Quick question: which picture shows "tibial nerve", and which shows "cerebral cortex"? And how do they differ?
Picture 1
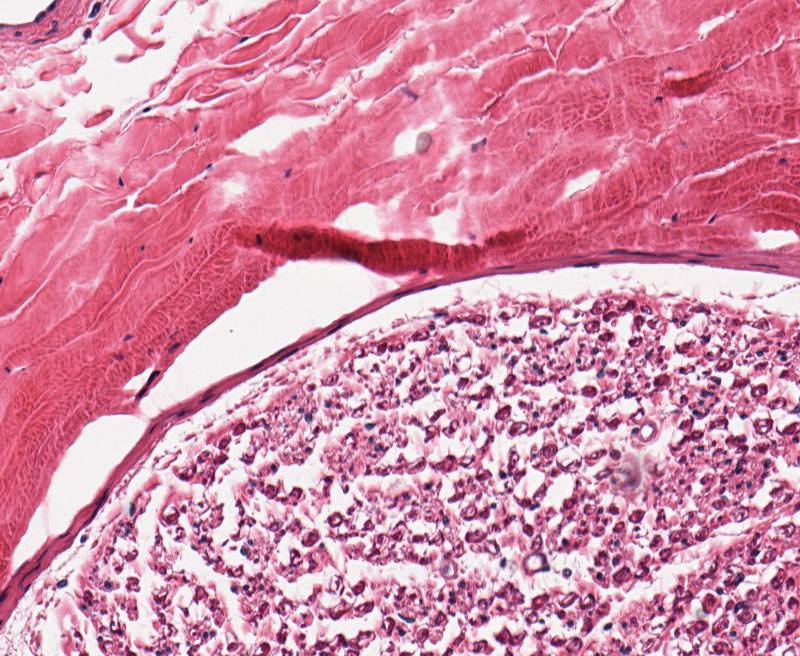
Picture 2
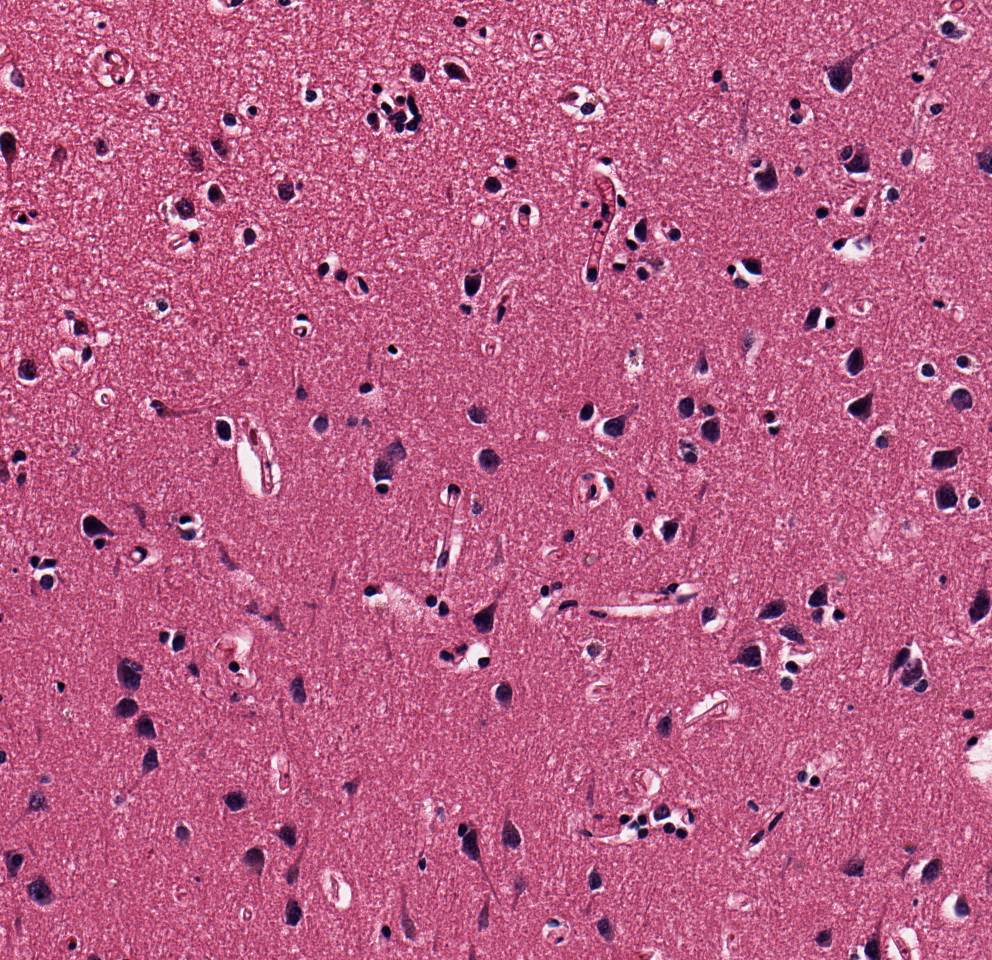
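The tibial nerve appears in picture 1, the cerebral cortex in picture 2. Picture 1 divides into a pink fibrous band at upper left and a large rounded compartment at lower right, enclosed by a thin sheath of flattened cells with elongated dark nuclei. Long, wavy eosinophilic fibres in the band run roughly parallel to the compartment's curved edge; nuclei there are sparse, small and elongated. Picture 2 shows cells singly or in small loose groups spread evenly, with no organised layers, in a finely granular pink neuropil.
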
